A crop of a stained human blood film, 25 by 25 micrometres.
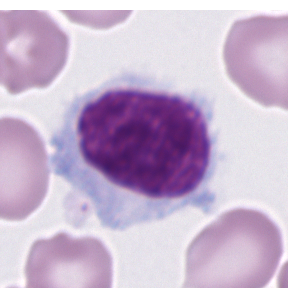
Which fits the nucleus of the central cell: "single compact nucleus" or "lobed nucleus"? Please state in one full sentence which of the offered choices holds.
It is a single compact round, oval or kidney-shaped nucleus that the cell has.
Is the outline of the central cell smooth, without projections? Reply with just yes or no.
No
